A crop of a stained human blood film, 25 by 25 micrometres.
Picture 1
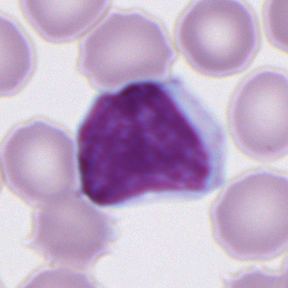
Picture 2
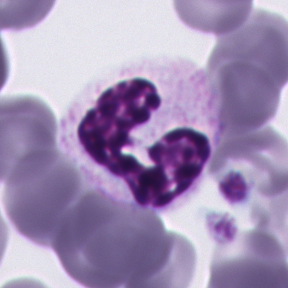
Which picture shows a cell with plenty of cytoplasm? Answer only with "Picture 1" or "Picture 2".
Picture 2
